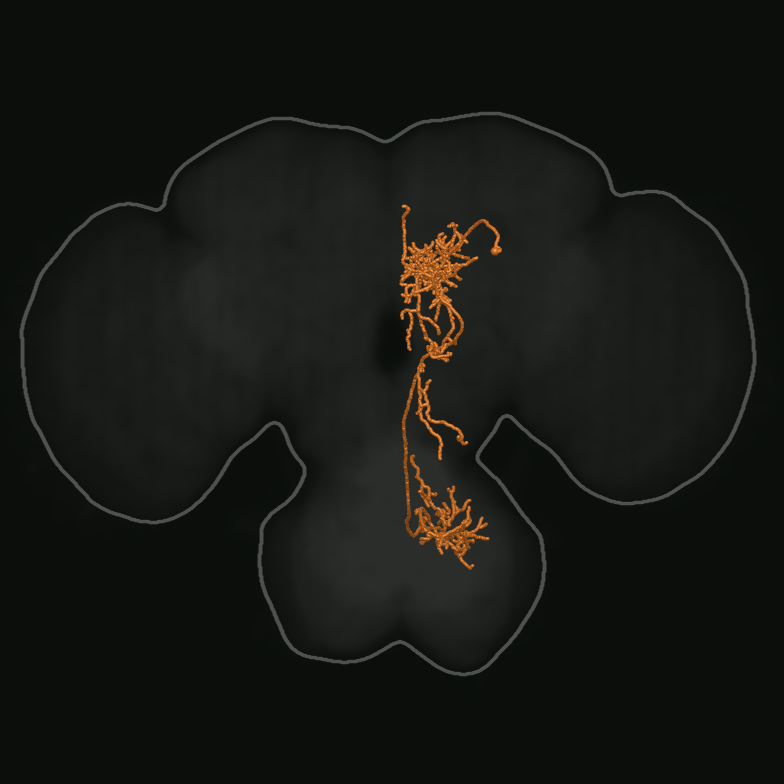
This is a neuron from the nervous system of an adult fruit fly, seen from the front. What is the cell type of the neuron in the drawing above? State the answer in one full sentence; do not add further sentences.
It is the cell type DNae008 to which this neuron belongs.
